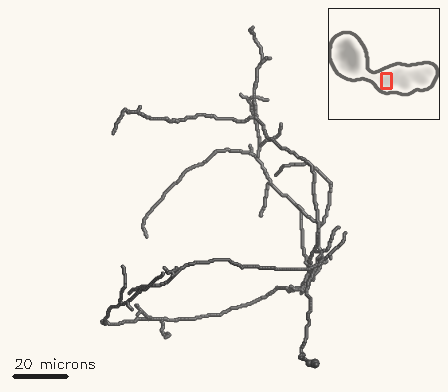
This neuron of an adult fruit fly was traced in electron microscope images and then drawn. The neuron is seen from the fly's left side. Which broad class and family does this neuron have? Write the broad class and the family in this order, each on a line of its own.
nerve-cord intrinsic neuron
hemilineage 04B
